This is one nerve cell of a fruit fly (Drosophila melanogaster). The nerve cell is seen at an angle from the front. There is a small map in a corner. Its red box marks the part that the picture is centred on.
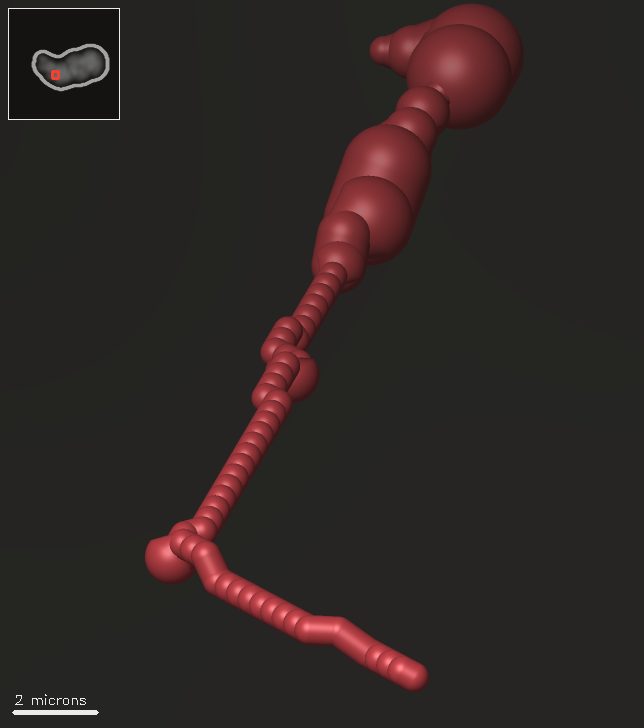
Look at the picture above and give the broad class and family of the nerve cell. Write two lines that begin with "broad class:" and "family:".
broad class: photoreceptor or other optic-lobe sensory neuron
family: class visual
